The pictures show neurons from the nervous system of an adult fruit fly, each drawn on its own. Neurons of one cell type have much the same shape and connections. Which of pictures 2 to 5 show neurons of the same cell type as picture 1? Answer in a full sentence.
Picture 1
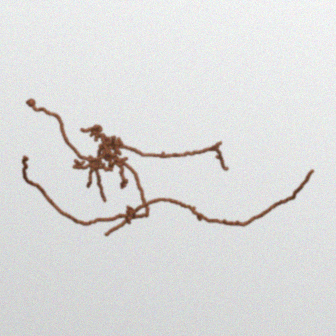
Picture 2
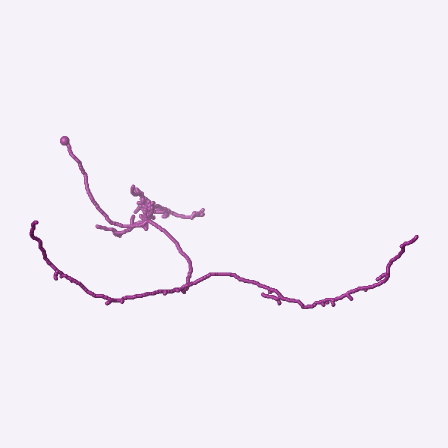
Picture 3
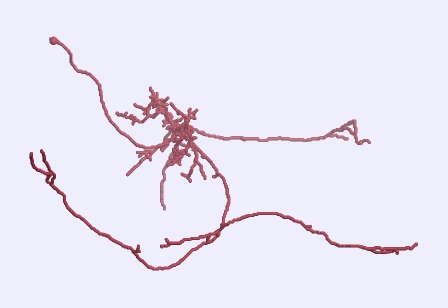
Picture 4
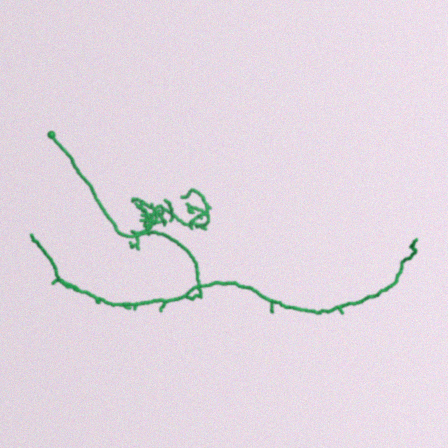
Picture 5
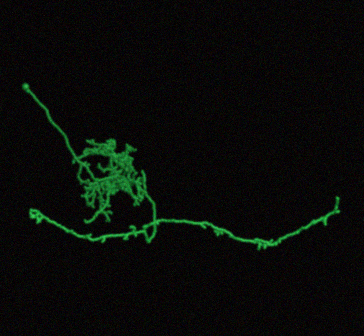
Picture 3 and picture 5 are of the same cell type.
